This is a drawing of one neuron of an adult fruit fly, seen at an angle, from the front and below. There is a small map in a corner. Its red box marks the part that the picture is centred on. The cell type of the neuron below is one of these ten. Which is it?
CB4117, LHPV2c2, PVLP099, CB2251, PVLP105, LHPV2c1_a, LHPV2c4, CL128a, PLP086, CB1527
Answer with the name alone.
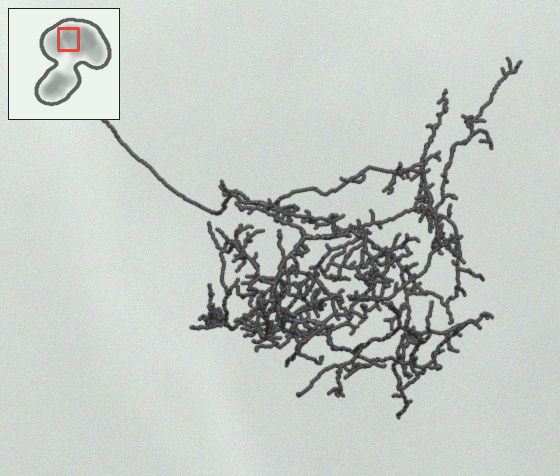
CL128a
